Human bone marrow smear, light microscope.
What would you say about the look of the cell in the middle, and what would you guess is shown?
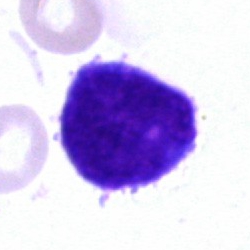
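Item one, the outline: roughly round, though a few sides are gently flattened. Item two, the margin: small knob-like projections stud it all around. Item three, the nucleus: it fills almost the whole cell, so very little cytoplasm shows. Item four, the chromatin: dense and dark blue-purple. The cell is a blast.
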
